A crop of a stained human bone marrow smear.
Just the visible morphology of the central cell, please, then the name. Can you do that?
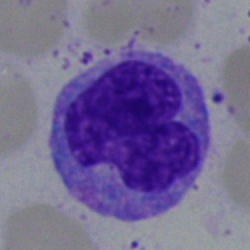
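The outline is roughly round, with a smooth border. Around the nucleus runs a moderate rim of cytoplasm, widest at the lower left. This cytoplasm is pale greyish blue rather than deeply basophilic, and it carries no coarse granules, only a faint fine dusting. The cell is a monocyte.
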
